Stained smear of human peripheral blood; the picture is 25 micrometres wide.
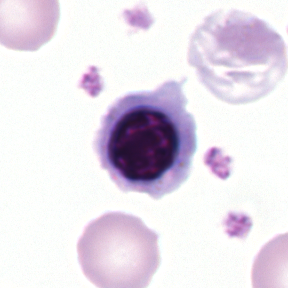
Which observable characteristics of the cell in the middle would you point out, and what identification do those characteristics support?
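First, position: the nucleus lies off-centre, so the broadest band of cytoplasm falls on the upper right side. Second, nucleolus: none is visible in the nucleus. Third, cytoplasmic colour: a pale lilac-blue. Fourth, inclusions: a few fine reddish dots lie within the cytoplasm. The cell is a normoblast.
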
